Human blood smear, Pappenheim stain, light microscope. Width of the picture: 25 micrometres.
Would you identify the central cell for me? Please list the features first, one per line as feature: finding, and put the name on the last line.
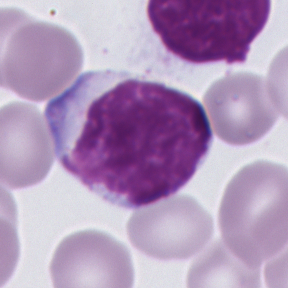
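Nucleus: one mass, no lobes.
Position: off-centre, over toward the right side.
Cytoplasm: widest on the left, only a thin rim elsewhere.
Colour: pale greyish blue.
Name: large granular lymphocyte.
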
